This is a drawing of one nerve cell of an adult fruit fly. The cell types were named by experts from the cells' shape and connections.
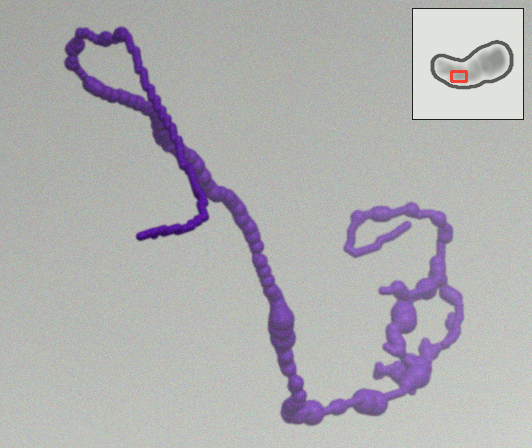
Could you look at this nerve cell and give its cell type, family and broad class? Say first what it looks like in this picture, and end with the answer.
The drawing shows no cell body. There are a dozen or fewer branch ends. The cell type is WG1. Its family is called class gustatory. This is a sensory neuron entering the nerve cord.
